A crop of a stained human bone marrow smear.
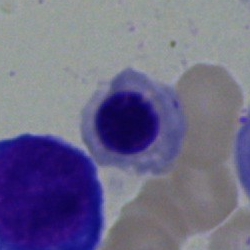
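Erythroblast in a stained human bone marrow smear. The chromatin is dense and dark purple, showing little inner detail. A moderate rim of pale lavender-blue cytoplasm surrounds the nucleus, without visible granules. Last, the outline is irregular, bulging roundly at the top.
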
